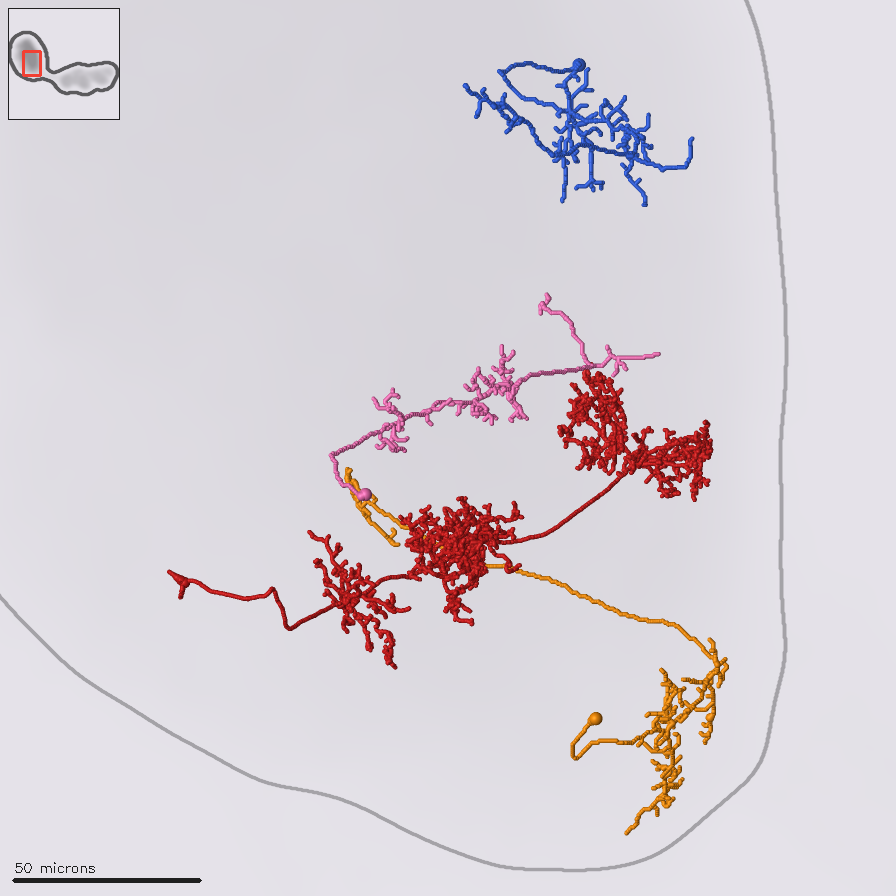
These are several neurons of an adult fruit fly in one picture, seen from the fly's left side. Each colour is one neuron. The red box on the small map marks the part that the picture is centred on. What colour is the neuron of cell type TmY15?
red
